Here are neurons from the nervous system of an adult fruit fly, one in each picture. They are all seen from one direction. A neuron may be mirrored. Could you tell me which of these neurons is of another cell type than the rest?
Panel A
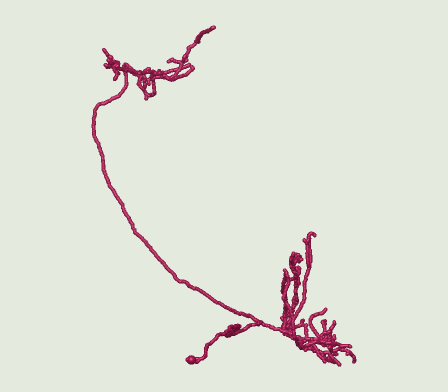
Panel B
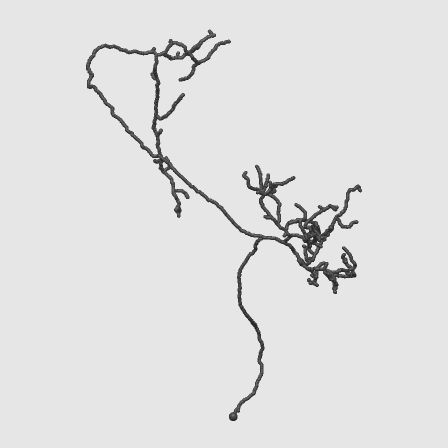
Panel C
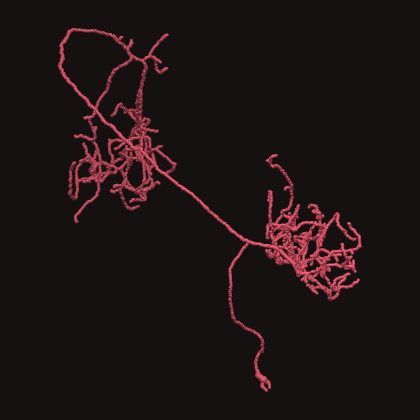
C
